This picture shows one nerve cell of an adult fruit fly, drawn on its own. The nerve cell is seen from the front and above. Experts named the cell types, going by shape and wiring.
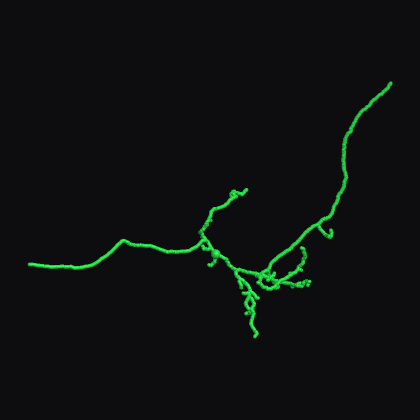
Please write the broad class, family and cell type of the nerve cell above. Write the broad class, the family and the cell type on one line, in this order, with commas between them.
sensory neuron entering the nerve cord, class mechanosensory proprioceptive, SNpp62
